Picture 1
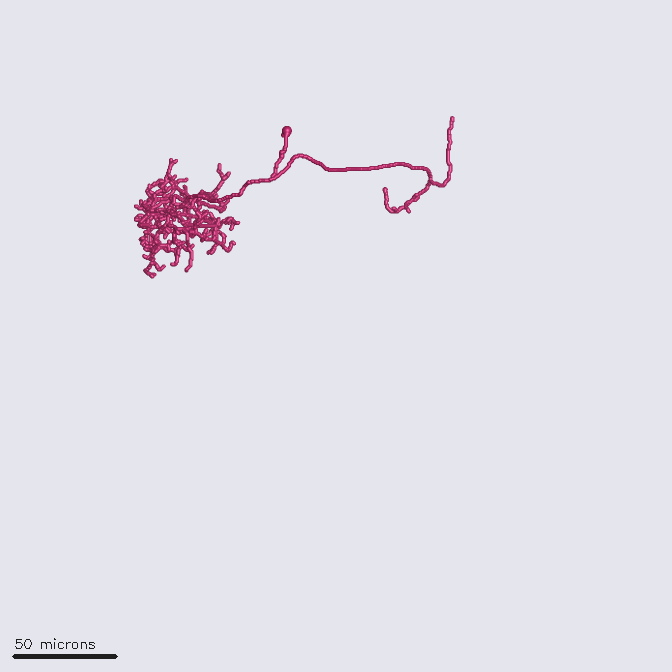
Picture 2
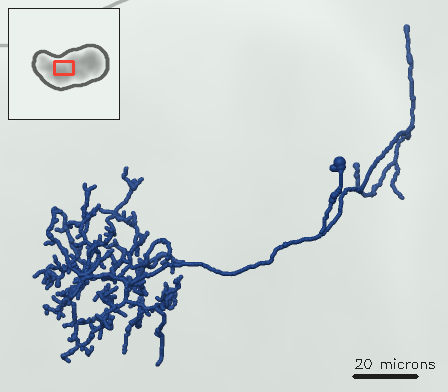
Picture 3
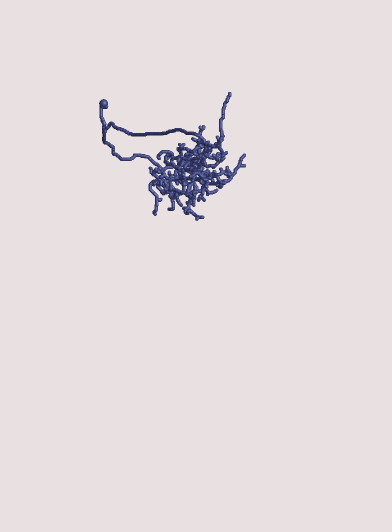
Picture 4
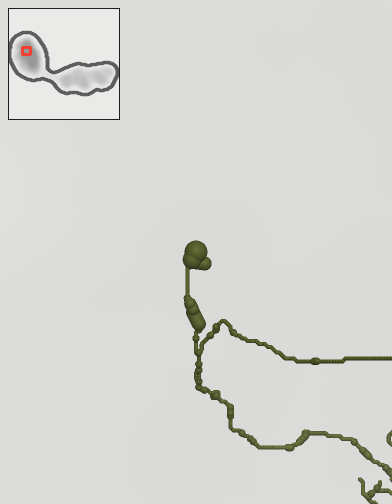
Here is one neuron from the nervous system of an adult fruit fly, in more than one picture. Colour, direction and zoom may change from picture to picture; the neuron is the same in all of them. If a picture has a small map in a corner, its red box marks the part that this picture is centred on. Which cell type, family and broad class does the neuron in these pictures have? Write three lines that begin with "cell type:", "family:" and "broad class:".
cell type: MeLo1
family: MeLo
broad class: optic-lobe intrinsic neuron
